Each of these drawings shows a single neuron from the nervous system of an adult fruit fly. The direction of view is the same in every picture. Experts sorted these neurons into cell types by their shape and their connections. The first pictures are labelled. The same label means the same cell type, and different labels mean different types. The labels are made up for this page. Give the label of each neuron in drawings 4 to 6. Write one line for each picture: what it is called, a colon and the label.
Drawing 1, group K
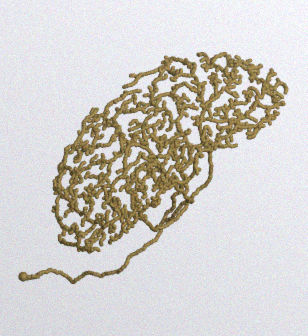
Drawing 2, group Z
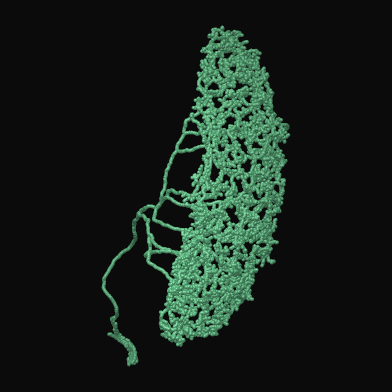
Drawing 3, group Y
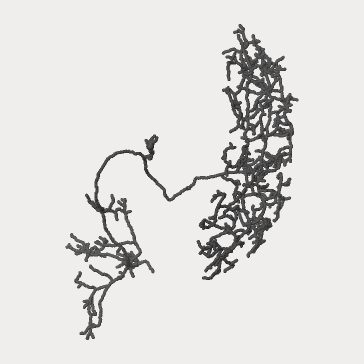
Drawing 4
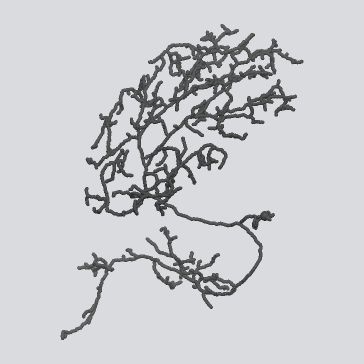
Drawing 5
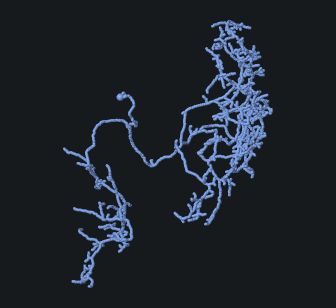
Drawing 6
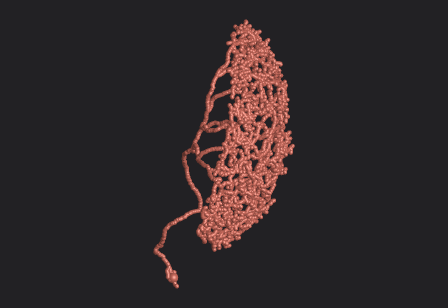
4: group Y
5: group Y
6: group Z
